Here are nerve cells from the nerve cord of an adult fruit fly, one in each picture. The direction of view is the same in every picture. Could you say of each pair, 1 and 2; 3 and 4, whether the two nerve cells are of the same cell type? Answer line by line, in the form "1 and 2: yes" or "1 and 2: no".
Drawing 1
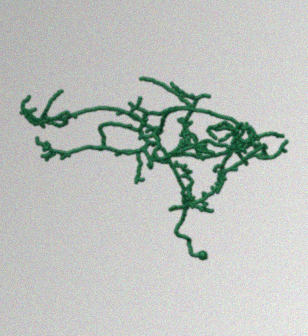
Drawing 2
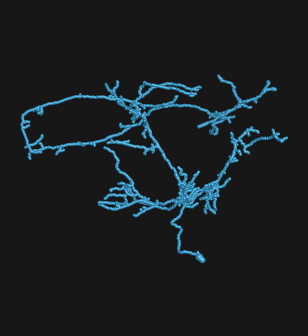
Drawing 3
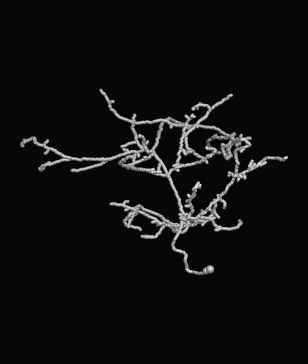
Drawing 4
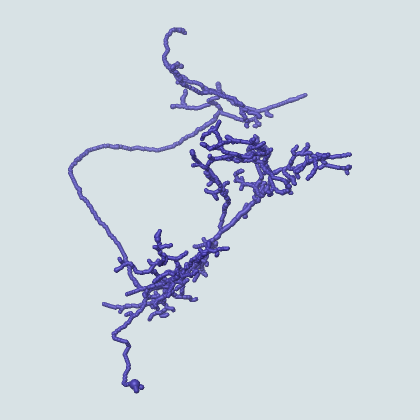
1 and 2: yes
3 and 4: no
